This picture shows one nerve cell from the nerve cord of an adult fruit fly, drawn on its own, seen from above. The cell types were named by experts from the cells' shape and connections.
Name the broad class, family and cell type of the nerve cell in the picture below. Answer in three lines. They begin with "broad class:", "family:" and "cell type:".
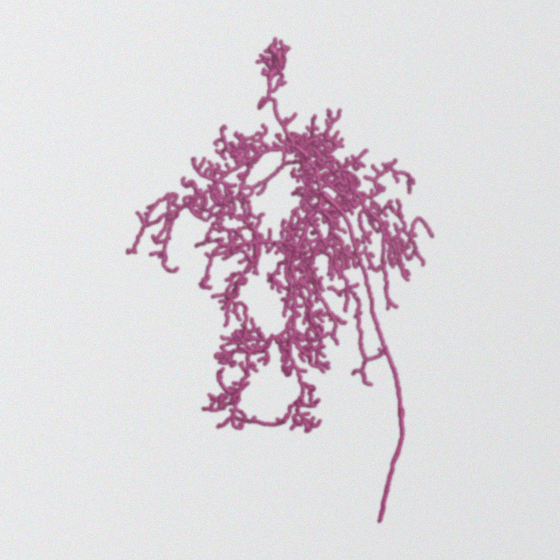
broad class: motor neuron of the nerve cord
family: MNad
cell type: MNad63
